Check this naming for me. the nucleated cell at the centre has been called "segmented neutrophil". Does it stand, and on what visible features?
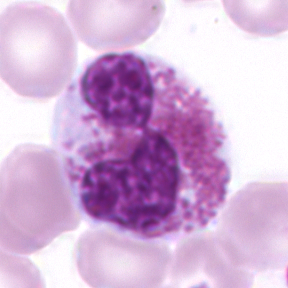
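The nucleus of this roughly round cell has two lobes, one above the other, the lower one larger. The chromatin is dark purple and coarsely clumped. Many coarse reddish-pink granules fill the cytoplasm, packed most densely on the right.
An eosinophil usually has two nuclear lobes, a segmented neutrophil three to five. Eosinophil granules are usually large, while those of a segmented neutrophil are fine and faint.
The two lobes and the coarse granules therefore speak for eosinophil and against segmented neutrophil. This cell is an eosinophil, not a segmented neutrophil.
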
